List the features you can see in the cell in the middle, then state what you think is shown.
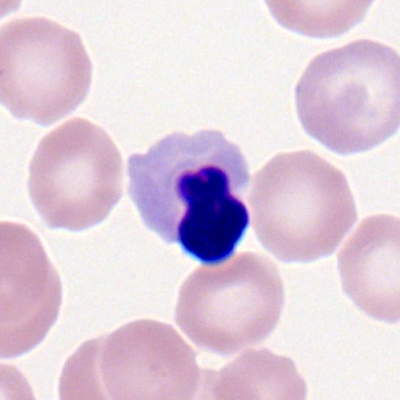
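First, the outline: irregular, with a ruffled, scalloped margin. Next, the nucleus: its outline is notched and lobed, with a smaller lobe at the top. It sits off-centre in the lower right part of the cell and reaches the cell's lower edge. Then the cytoplasm: no distinct granules are seen. Finally, the name: erythroblast.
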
